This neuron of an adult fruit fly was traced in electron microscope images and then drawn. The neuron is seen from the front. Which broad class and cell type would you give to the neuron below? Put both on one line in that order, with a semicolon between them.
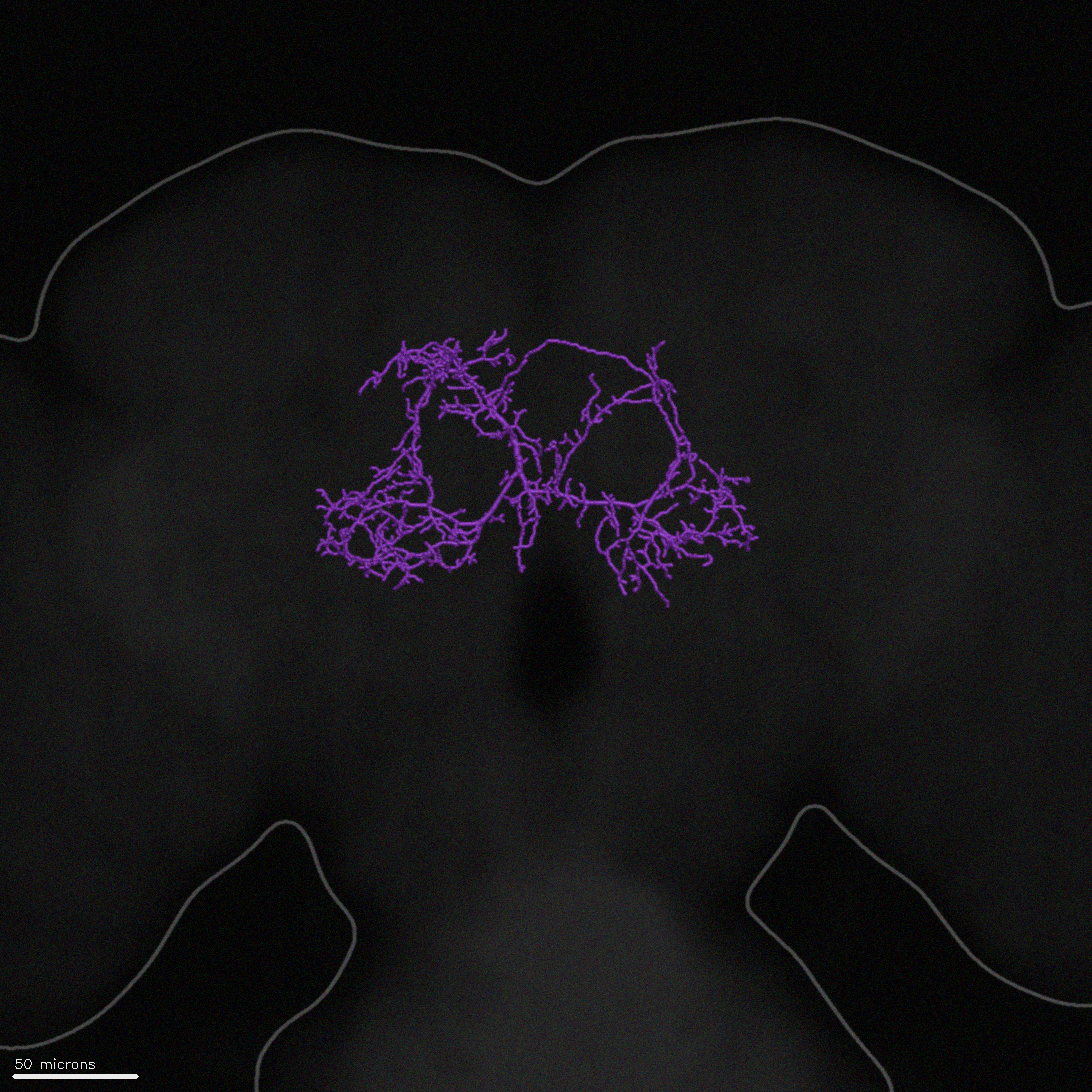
central-brain intrinsic neuron; IB038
